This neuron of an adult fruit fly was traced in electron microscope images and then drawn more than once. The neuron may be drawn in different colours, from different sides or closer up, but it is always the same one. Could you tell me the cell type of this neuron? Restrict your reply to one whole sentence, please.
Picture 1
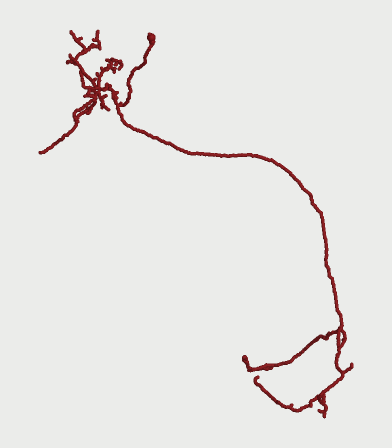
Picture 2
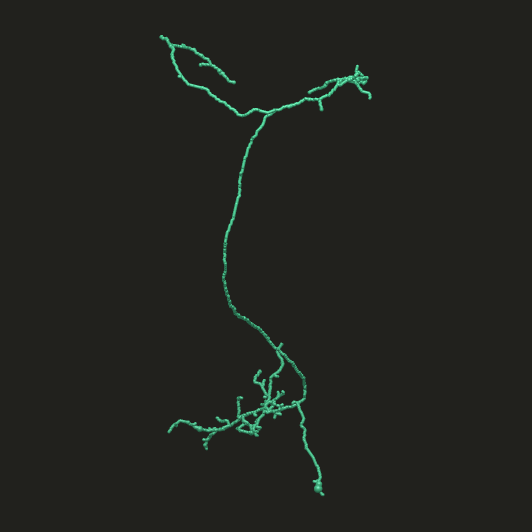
This neuron is classified under the cell type PRW009.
